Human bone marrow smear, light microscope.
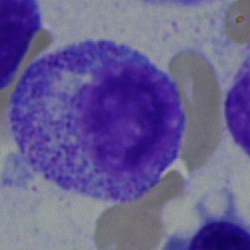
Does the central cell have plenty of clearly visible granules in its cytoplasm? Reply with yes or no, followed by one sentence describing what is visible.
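Yes. Numerous purple granules fill the cytoplasm on the left side of the cell.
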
